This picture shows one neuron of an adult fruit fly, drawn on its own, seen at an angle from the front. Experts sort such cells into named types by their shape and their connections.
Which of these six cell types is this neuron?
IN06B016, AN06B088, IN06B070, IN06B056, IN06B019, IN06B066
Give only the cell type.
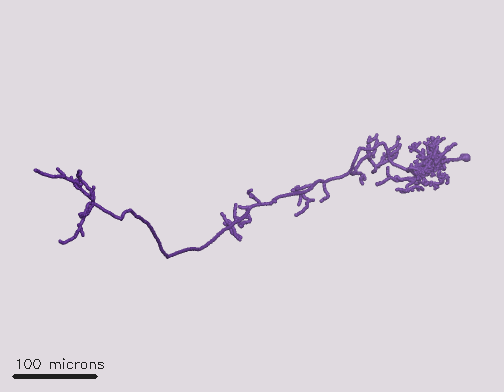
AN06B088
